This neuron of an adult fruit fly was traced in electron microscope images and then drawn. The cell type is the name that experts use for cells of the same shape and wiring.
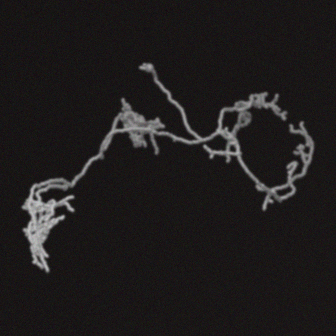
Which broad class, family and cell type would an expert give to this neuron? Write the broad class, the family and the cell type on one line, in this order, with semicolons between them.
central-brain intrinsic neuron; class DAN; PAM11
